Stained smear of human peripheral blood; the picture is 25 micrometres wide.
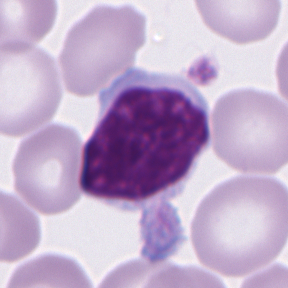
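Typical lymphocyte in a stained peripheral blood smear: the nucleus, about 12 by 9 micrometres, fills most of the cell. Its chromatin is dark and coarsely clumped, with small paler patches. The cytoplasm is scant, just a narrow pale blue-grey rim around it.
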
